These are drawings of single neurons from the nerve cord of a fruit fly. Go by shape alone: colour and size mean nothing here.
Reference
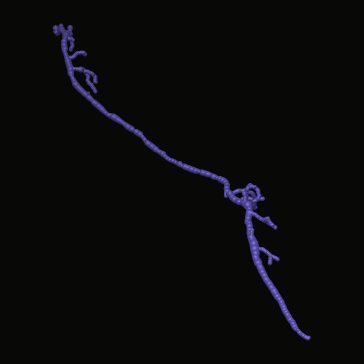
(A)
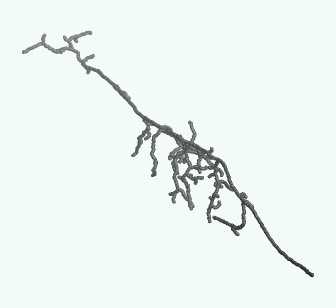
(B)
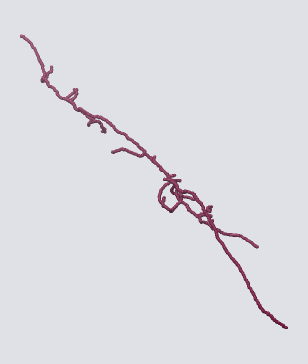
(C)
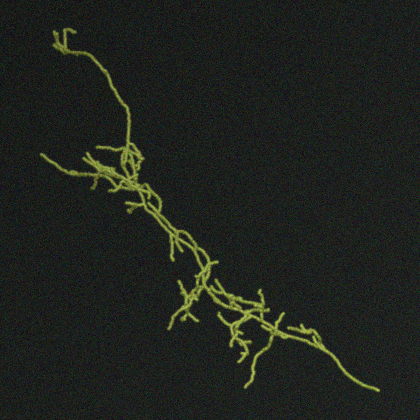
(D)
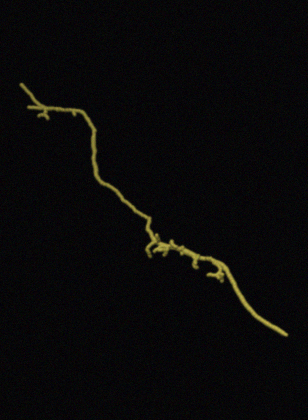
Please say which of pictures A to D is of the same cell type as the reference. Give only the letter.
D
